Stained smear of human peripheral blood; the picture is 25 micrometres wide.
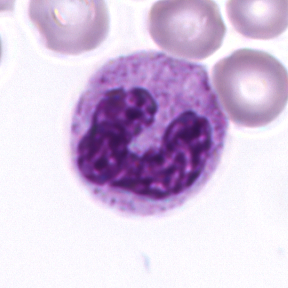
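Band neutrophil, the cell in the middle. Its nucleus is horseshoe-shaped, with the open side facing upward, and contains no visible nucleoli. Fine, small purplish granules are spread evenly through the cytoplasm, and no vacuoles are present.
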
